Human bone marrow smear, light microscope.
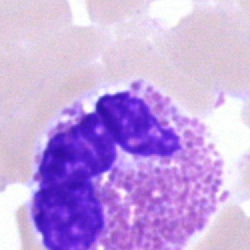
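Eosinophil, central cell. Nucleus curved along the upper and left side; chromatin dense, dark purple; no nucleoli visible. Granules coarse and round, distinguishable one by one.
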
